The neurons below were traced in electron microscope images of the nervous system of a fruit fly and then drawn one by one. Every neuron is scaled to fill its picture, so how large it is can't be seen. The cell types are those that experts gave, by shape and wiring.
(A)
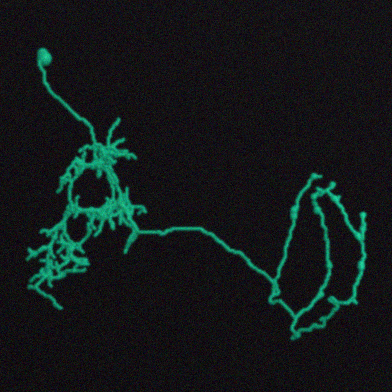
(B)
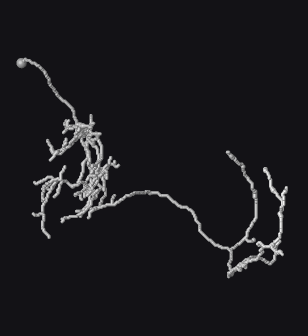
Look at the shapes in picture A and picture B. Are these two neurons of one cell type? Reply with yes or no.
yes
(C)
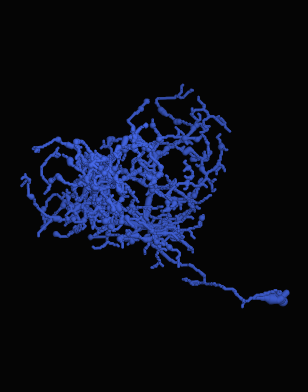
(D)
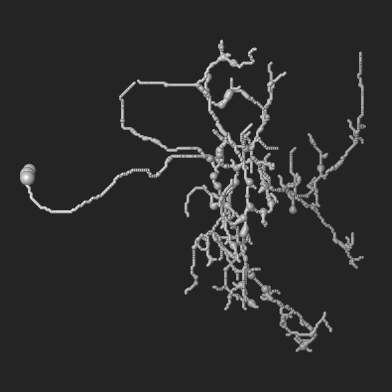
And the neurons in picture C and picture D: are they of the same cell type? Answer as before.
no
